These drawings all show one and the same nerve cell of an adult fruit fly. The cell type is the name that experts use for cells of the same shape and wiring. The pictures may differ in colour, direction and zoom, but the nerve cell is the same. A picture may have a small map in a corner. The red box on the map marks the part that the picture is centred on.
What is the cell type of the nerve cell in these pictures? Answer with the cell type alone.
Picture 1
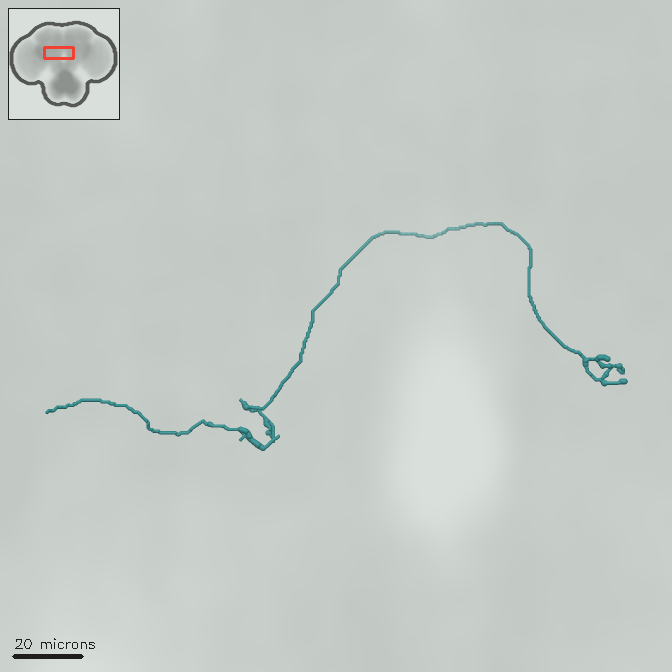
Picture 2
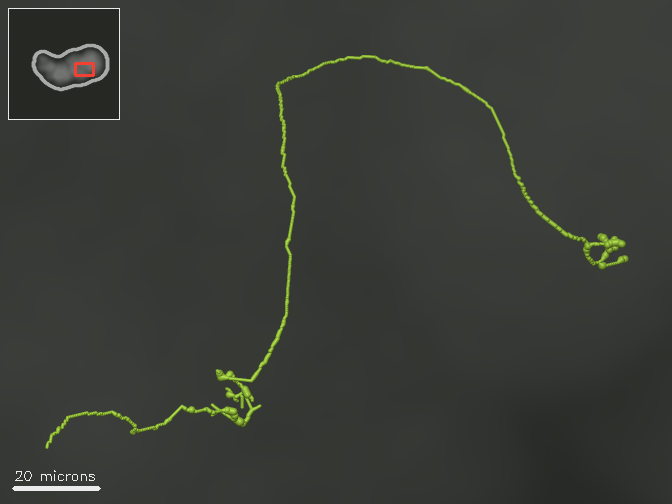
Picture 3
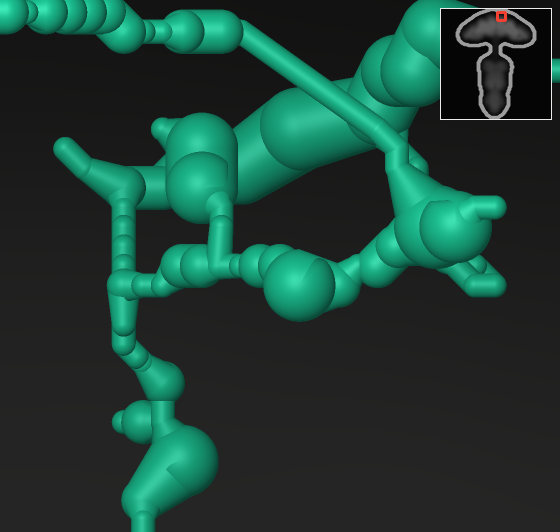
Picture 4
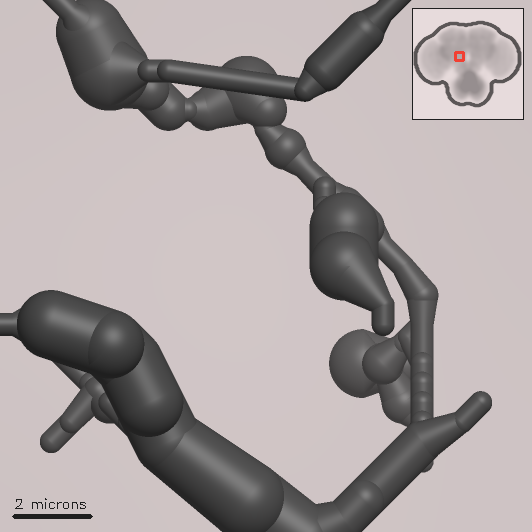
ORN_VA7m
